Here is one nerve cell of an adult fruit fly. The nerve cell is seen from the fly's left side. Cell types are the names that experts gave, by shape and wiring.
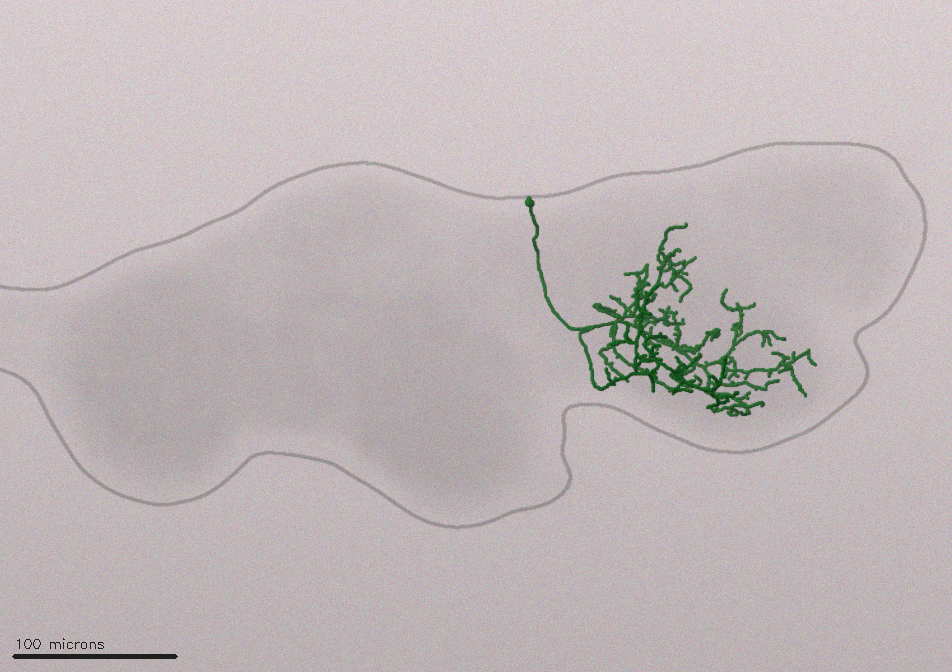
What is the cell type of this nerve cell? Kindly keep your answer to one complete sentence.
The cell type carried by this nerve cell is IN01A042.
